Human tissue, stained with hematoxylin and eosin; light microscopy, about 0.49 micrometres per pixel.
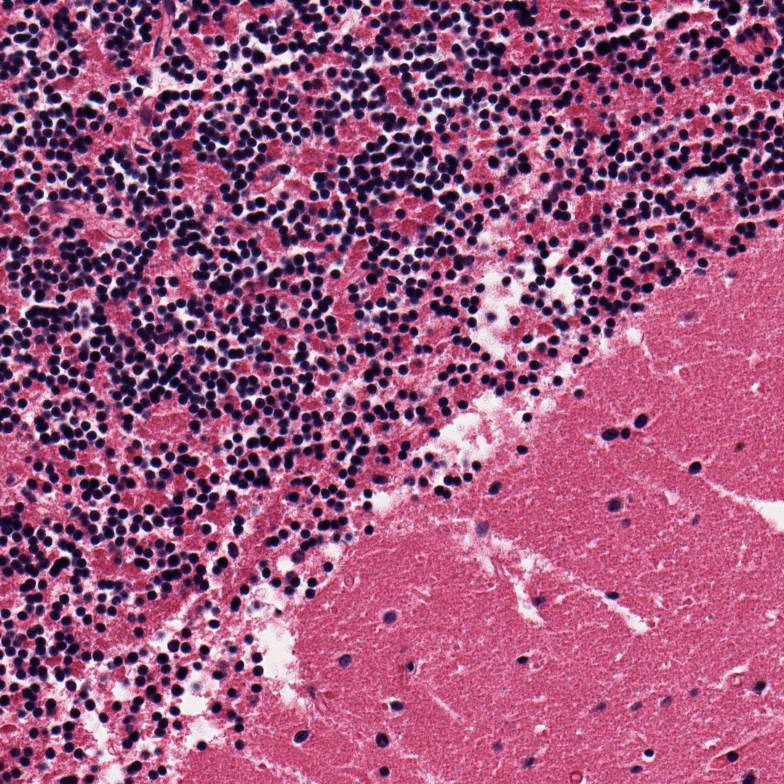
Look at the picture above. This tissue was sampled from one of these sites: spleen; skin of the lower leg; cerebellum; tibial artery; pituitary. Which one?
cerebellum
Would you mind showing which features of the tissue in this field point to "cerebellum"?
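The tissue is cerebellum. The field divides diagonally into a densely cellular zone at the upper left and a pale pink, sparsely cellular zone at the lower right.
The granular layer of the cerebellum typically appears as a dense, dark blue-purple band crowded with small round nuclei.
The upper-left zone agrees with this, being packed with small, round, darkly stained nuclei that have very little visible cytoplasm. Scattered among these nuclei are irregular pink islands containing no nuclei. The lower-right zone consists of finely textured pink material with only a few scattered nuclei.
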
